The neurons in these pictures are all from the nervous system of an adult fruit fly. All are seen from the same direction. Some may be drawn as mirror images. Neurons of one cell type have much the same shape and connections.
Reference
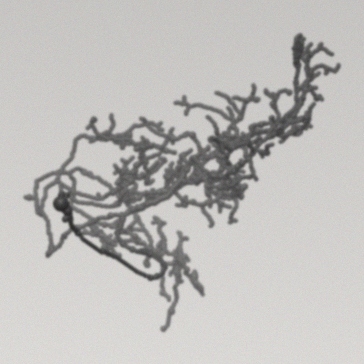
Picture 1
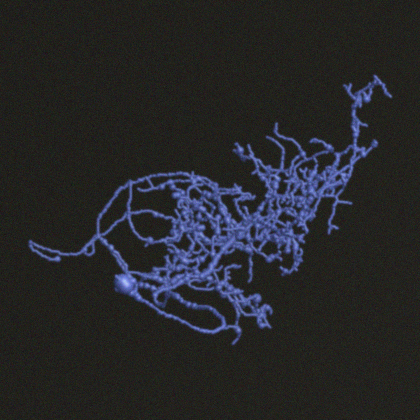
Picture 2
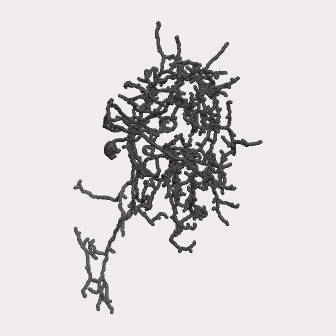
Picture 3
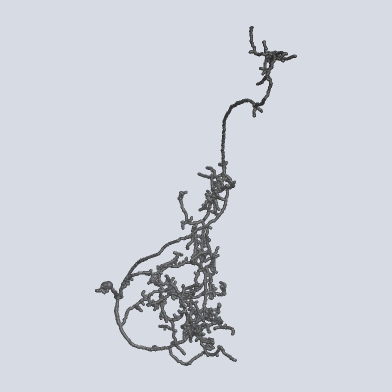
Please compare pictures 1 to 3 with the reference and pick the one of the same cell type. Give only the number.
1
